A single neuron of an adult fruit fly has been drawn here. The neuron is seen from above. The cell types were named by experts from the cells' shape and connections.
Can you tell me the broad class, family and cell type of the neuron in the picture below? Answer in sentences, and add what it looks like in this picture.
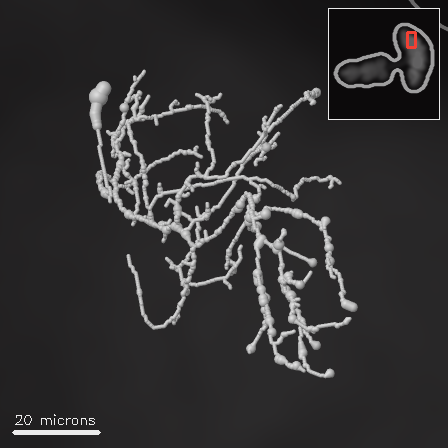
It is a central-brain intrinsic neuron. The family is hemilineage LHp2. The cell type is CB1201. It is in the brain and does not reach the nerve cord. The cell body can be seen at the upper left of the picture. By the scale bar it is about 75 microns tall in this view.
